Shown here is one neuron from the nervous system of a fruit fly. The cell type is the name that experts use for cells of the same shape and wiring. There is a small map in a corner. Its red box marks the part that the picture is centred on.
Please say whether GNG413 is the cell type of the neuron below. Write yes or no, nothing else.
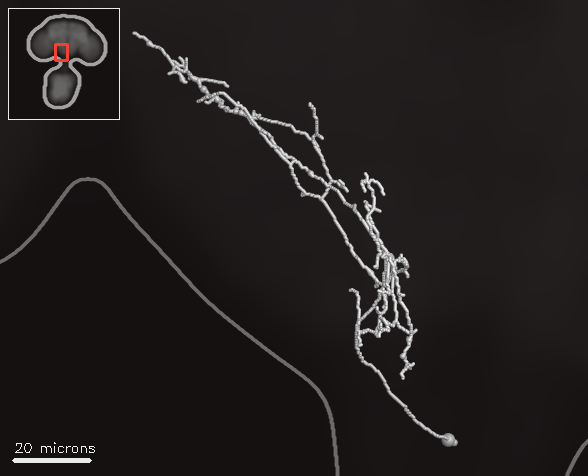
no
